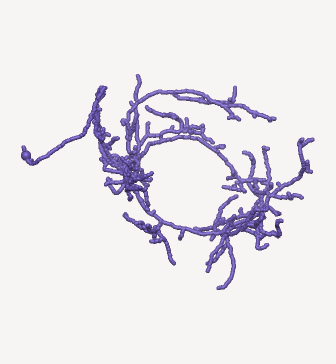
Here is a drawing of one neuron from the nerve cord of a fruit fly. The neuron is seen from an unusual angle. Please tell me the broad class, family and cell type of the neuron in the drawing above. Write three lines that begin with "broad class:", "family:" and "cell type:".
broad class: nerve-cord intrinsic neuron
family: hemilineage 03A
cell type: IN03A087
